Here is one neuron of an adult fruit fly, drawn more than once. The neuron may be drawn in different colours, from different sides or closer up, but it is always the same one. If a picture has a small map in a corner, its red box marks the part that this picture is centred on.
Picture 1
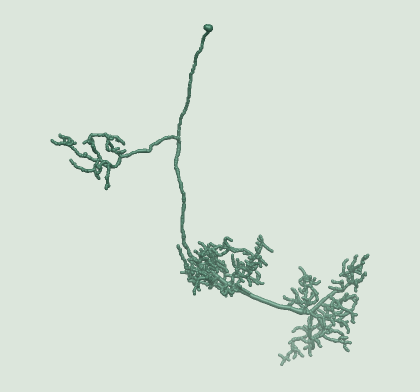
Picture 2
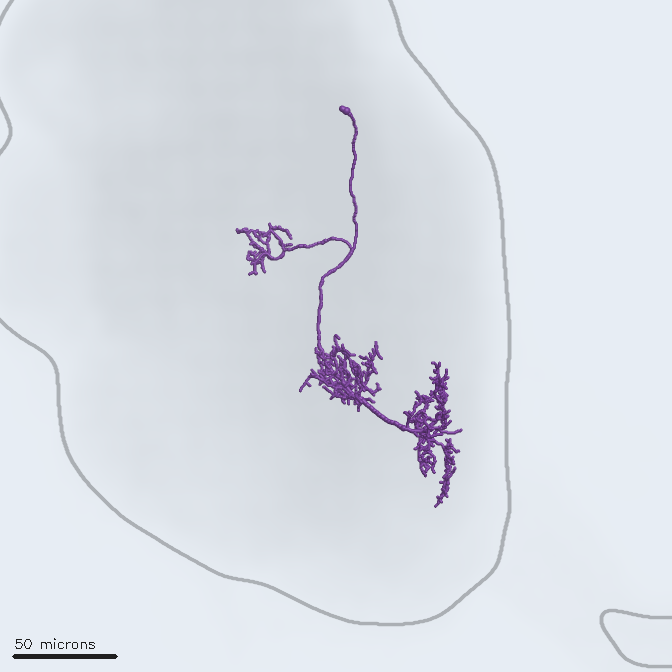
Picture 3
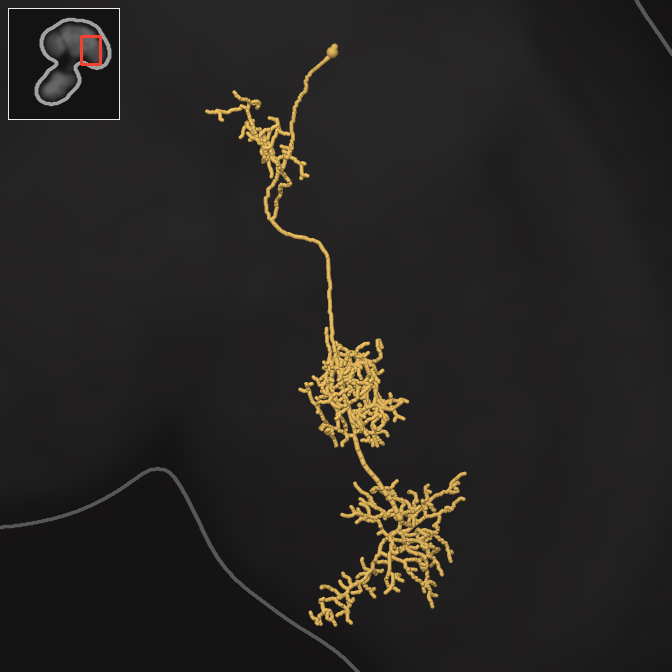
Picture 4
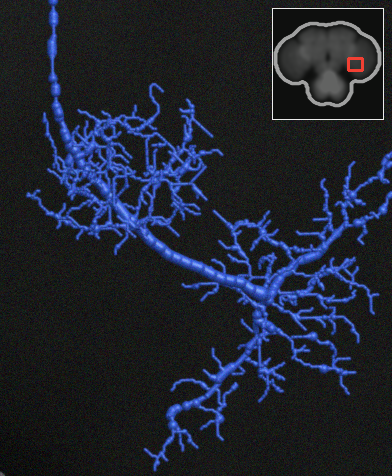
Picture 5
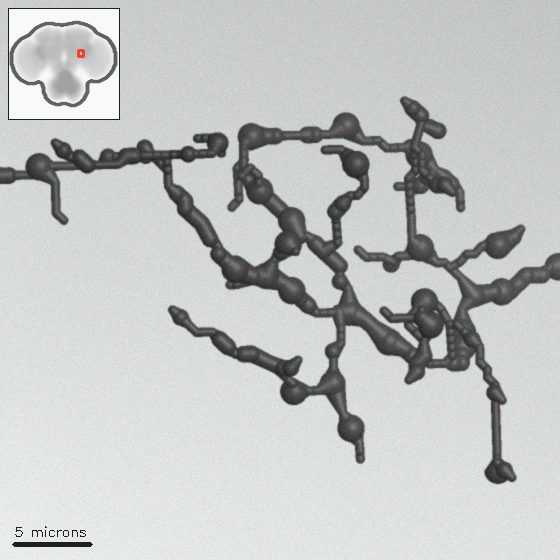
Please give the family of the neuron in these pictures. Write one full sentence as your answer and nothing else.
In terms of family, the neuron is hemilineage VPNd1.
